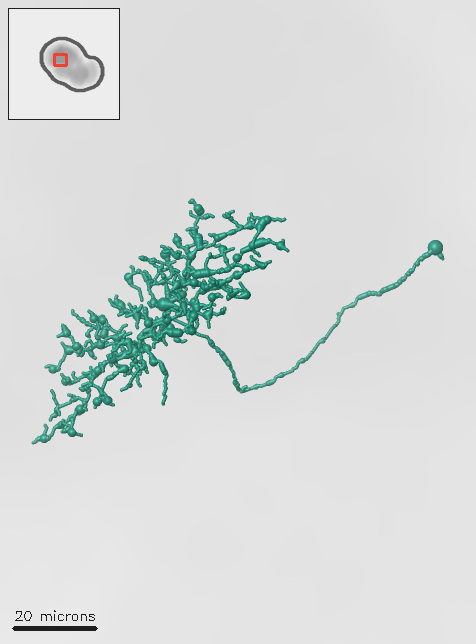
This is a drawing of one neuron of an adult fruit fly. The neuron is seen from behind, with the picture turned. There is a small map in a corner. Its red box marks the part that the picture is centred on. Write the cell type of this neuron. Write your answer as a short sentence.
The cell type is Li25.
